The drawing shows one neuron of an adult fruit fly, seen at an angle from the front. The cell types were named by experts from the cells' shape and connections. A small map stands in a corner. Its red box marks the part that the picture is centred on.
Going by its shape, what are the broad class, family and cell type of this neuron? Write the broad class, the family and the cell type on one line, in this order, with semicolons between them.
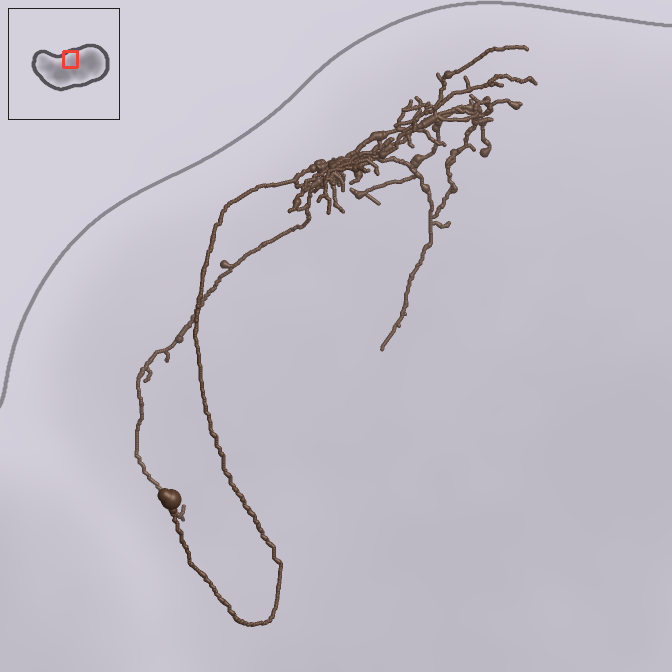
central-brain intrinsic neuron; hemilineage SLPav2; SLP088_b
